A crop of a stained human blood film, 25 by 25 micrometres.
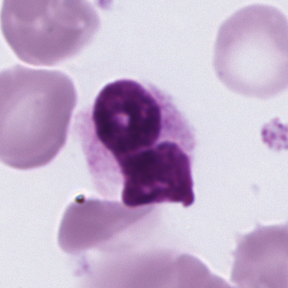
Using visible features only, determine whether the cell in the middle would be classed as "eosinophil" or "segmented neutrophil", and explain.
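This is a segmented neutrophil, not an eosinophil.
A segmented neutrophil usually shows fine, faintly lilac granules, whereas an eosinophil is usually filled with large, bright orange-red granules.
The granules here are fine and pink-purple, not large and bright orange-red, and lie scattered through cytoplasm that is pale pinkish-lilac rather than blue. The upper lobe has a pale spot in its centre that gives it a ring-like look, and the cell's outline is faint and roughly oval.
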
